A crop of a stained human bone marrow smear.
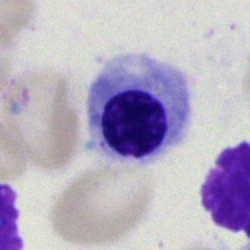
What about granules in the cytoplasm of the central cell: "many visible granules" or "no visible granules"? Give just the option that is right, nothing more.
No visible granules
